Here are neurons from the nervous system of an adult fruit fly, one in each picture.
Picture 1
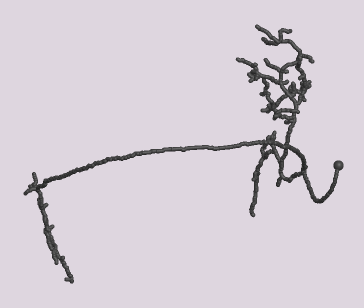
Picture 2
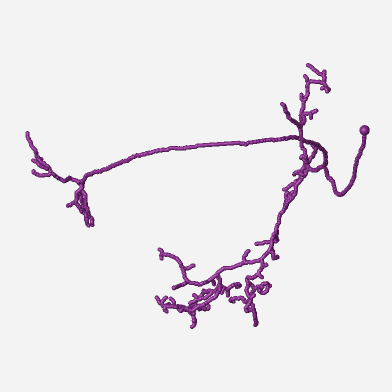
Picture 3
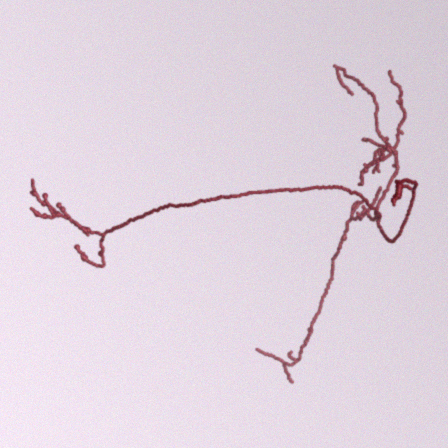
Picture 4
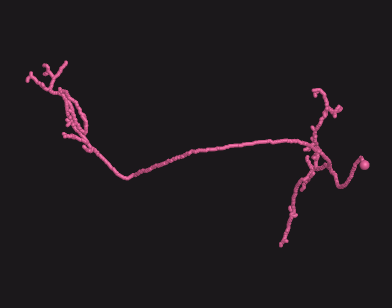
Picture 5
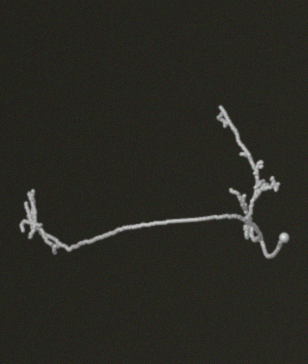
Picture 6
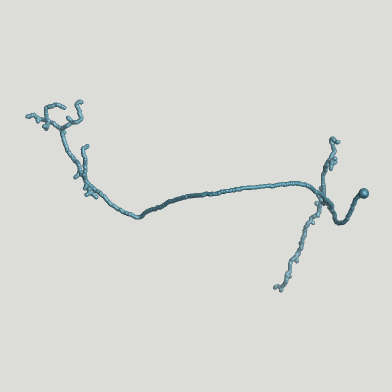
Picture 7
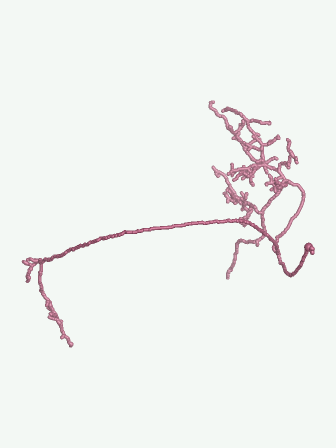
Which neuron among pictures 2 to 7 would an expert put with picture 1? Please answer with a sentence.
Picture 7 shows a neuron of the same cell type.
